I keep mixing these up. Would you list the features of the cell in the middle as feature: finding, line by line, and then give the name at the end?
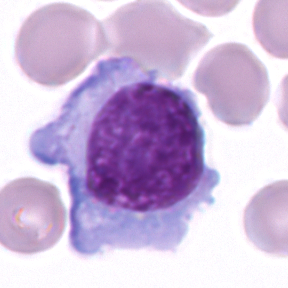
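Margin: blunt, ragged projections, most prominent on the left
Nucleus: toward the right of the cell
Cytoplasm position: mostly left of and below the nucleus
Cytoplasm colour: plentiful, pale grey-blue, deeper blue toward the edge
Granules: none distinct
Name: plasma cell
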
